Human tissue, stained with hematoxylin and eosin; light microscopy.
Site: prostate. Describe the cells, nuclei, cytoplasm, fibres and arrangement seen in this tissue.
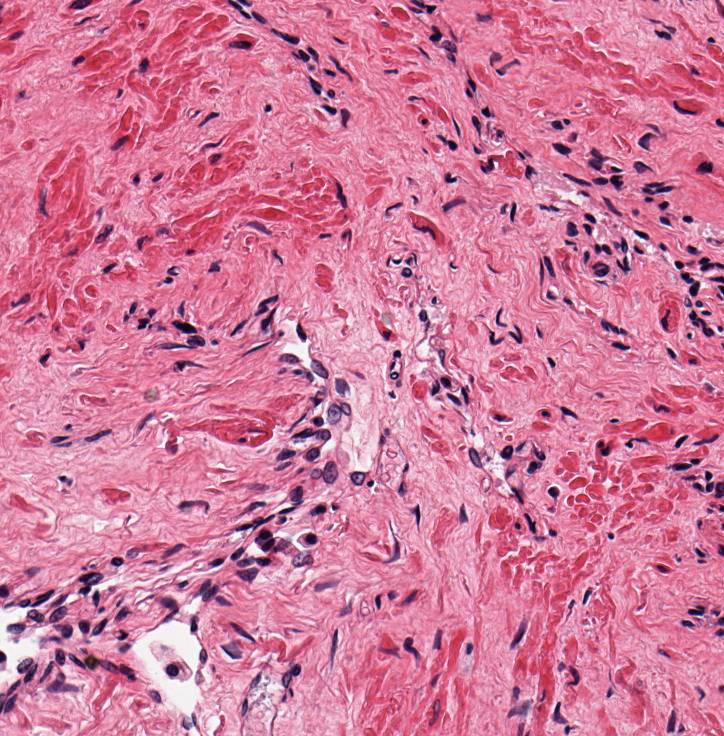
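The whole field is stroma of pink collagen fibres mixed with deeper red bundles, and no epithelium is present anywhere. Turning to the nuclei, most are small, dark and spindle-shaped, lying singly and widely spaced within the fibres. Checking their spread, they are most crowded along a band running diagonally from the lower left toward the centre. Fat cells do not appear.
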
